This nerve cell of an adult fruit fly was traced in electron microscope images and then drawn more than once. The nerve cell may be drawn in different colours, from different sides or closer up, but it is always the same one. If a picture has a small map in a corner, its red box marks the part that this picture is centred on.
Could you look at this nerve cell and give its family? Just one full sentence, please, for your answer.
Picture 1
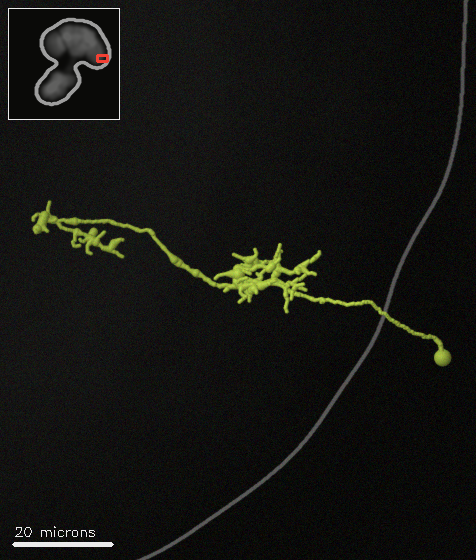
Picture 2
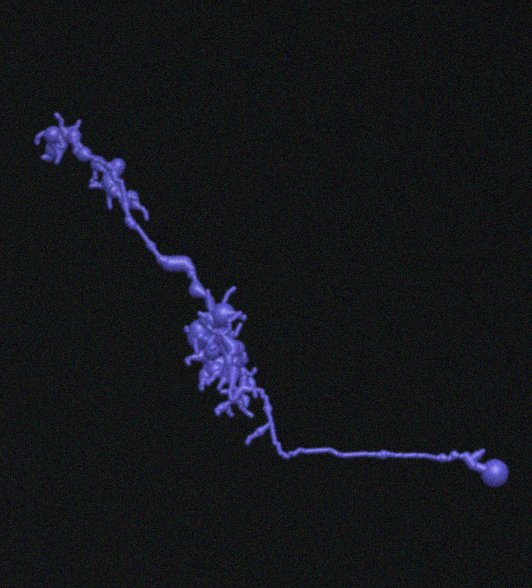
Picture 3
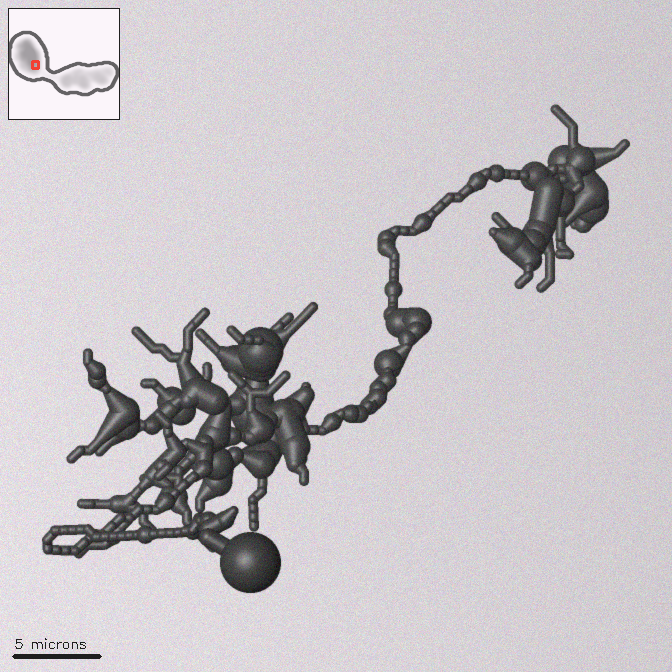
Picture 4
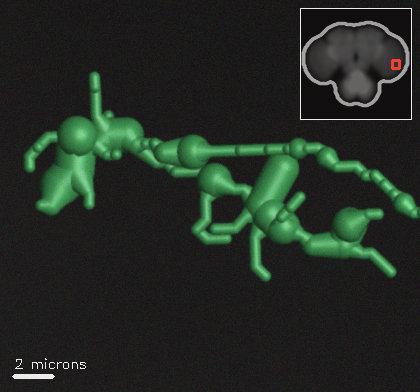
It is the family Mi to which this nerve cell belongs.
